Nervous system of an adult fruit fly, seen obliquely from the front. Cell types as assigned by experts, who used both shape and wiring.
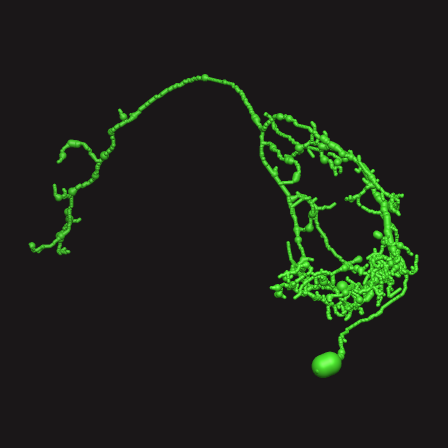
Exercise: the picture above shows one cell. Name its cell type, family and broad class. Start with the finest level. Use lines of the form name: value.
cell type: v2LN42
family: hemilineage ALv2
broad class: central-brain intrinsic neuron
